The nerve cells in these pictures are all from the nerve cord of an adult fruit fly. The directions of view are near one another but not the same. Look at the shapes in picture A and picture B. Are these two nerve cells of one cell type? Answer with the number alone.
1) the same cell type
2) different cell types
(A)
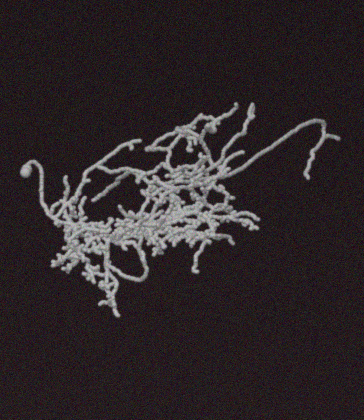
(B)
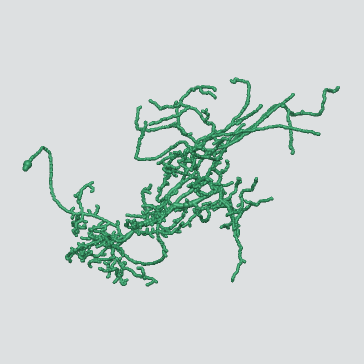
1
